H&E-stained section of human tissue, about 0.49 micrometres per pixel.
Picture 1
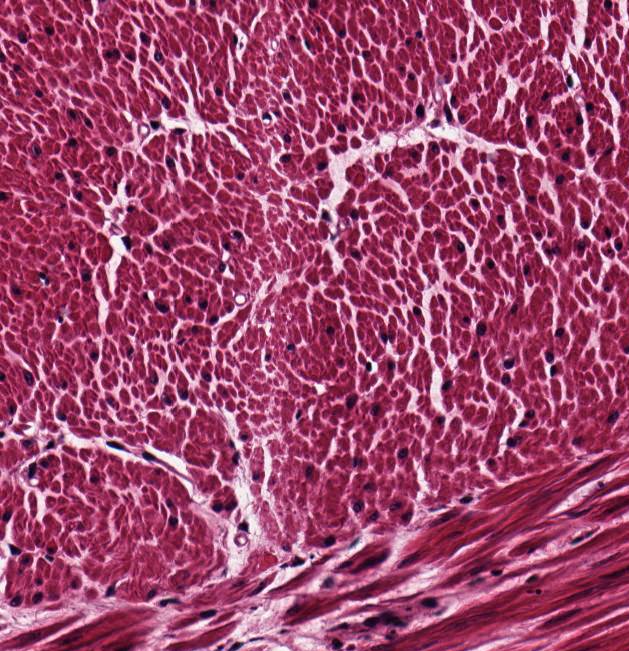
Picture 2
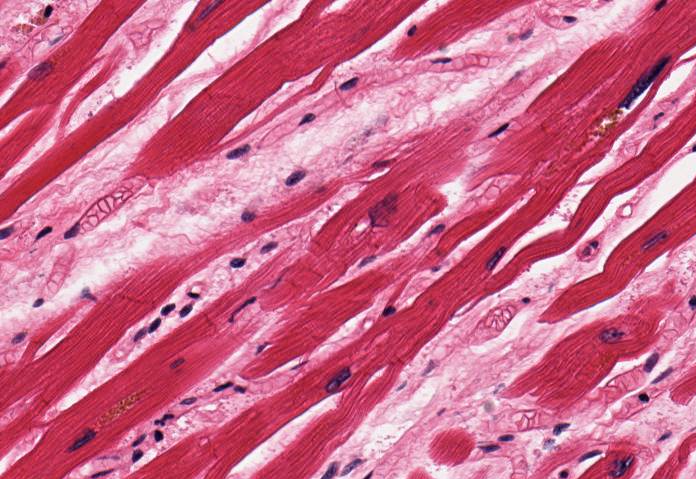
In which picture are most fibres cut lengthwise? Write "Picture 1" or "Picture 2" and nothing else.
Picture 2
